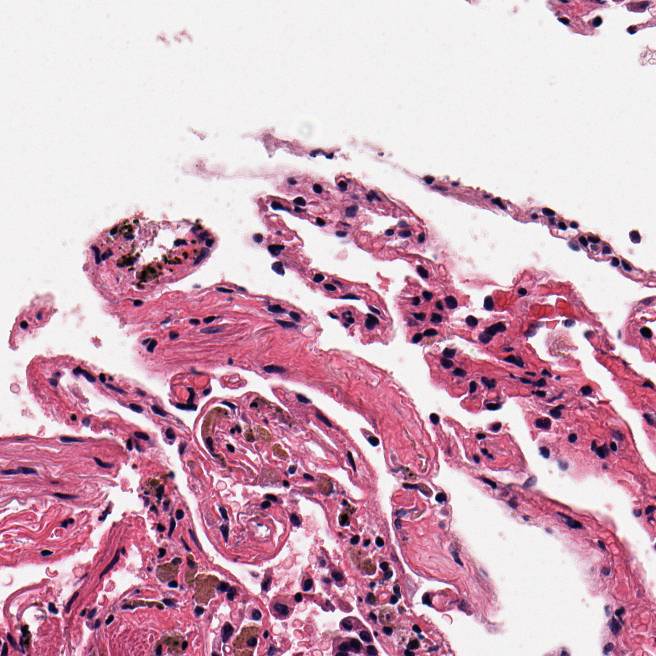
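Lung. Several septa, especially centre-left, are broadened by wavy, deeply eosinophilic collagen bands. At upper left I see a rounded cluster holding coarse black-brown granules. Flat cells line the spaces between septa, without glands or columnar epithelium. At the top edge, thin strands fray, partly detached.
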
